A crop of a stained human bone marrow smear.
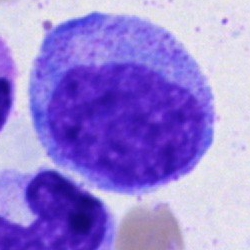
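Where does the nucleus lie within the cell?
In the lower part, which leaves a wider band of cytoplasm above it.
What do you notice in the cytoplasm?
It stains blue, with fine purple granules scattered through it, most plainly above the nucleus.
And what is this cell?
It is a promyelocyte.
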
